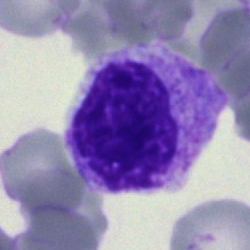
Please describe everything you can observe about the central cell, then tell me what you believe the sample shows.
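Notice the outline is a bit angular, not smoothly round. The chromatin's dark purple and clumped, with paler streaks running between the clumps. Fine purple granules are scattered through the cytoplasm, and there are no vacuoles in it. That's a myelocyte.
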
